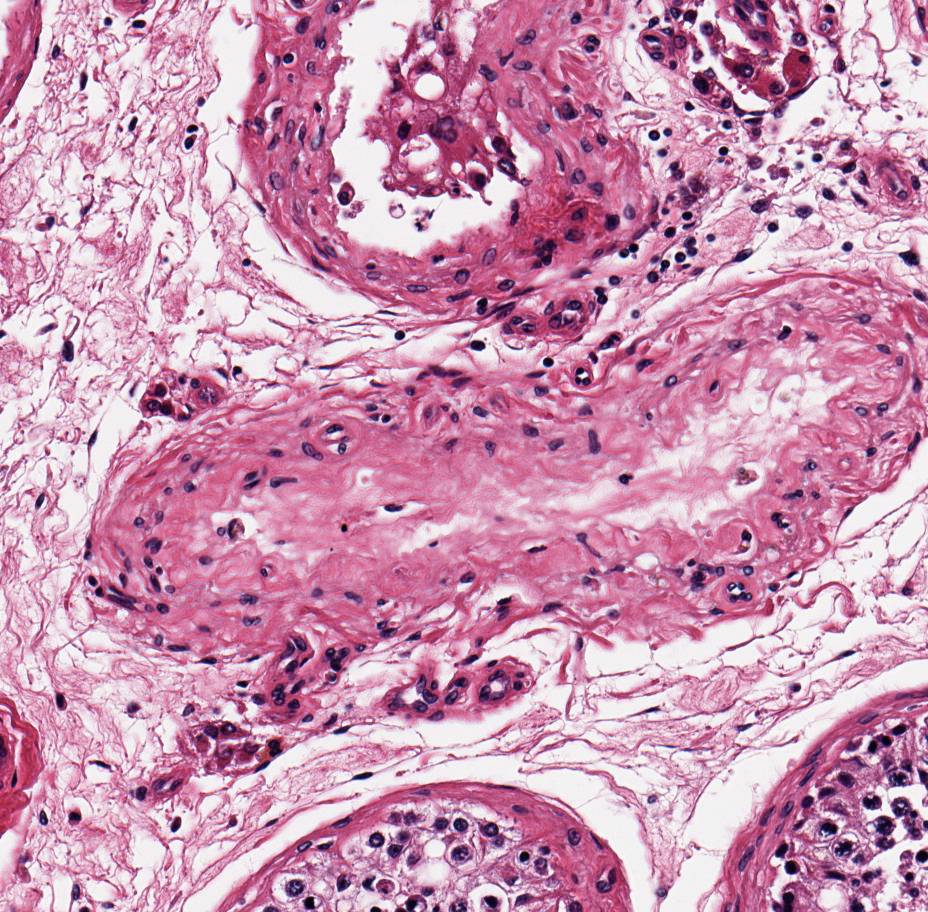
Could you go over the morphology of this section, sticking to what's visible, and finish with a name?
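At the bottom edge, two rounded tubules are packed with germ cells bearing round dark nuclei, separated from the surrounding stroma by white retraction gaps. At the top, a tubule's thick pink wall of spindle cells encloses an open lumen holding detached cells and debris. This is testis.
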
